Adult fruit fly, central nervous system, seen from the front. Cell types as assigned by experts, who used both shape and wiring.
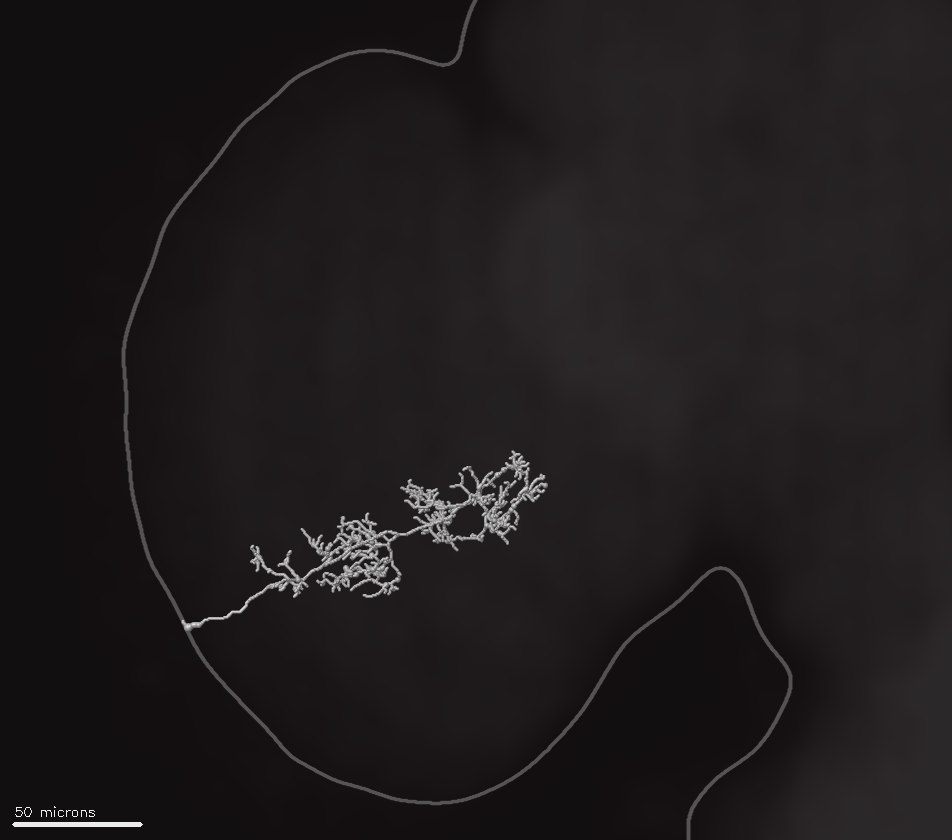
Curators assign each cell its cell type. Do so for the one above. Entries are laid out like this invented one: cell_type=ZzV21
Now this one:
cell_type=TmY15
